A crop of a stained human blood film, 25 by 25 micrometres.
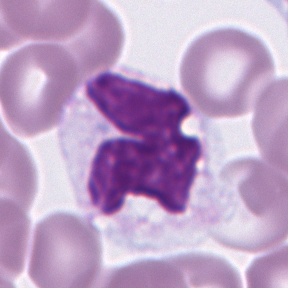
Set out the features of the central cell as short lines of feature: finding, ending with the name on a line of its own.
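Outline: roughly round, its edge faint and slightly uneven.
Nucleus: look closely, no nucleoli can be seen.
Cytoplasm: plentiful and very pale, just a faint lilac tint.
Specks: fine and faint lilac, scattered through the cytoplasm.
Name: segmented neutrophil.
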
